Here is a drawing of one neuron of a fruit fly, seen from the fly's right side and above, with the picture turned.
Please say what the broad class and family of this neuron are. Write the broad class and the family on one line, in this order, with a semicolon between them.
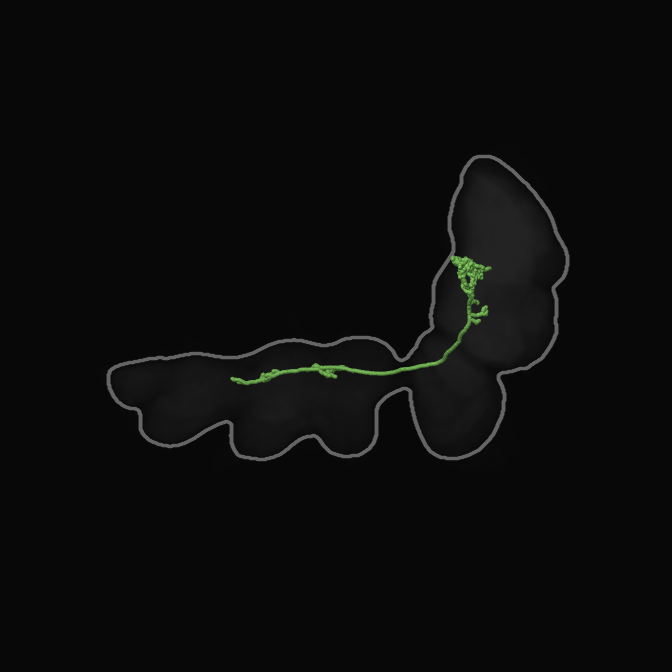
descending neuron; DNp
